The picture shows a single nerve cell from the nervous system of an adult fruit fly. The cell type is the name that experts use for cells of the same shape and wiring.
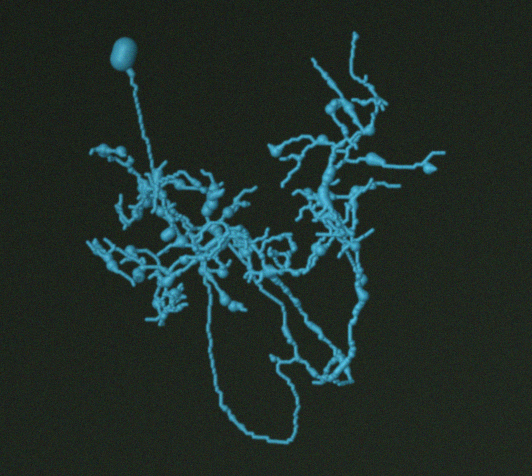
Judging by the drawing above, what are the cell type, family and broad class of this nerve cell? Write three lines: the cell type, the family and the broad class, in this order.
CB1432
hemilineage LHl1
central-brain intrinsic neuron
